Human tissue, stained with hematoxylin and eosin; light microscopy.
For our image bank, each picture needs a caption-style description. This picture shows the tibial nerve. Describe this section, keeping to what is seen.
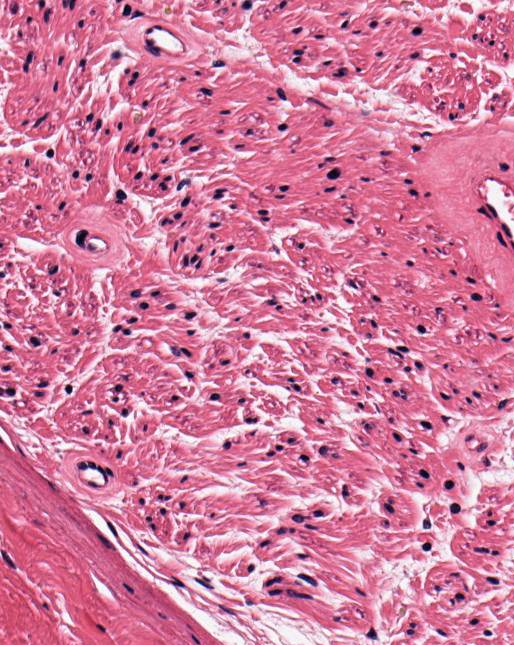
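Smooth muscle bundles run in various directions across the field; some are cut lengthwise, others across. Their cells have pink cytoplasm and elongated, blunt-ended, dark-staining nuclei. The lower left corner holds a band of dense pink fibrous tissue containing few nuclei.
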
